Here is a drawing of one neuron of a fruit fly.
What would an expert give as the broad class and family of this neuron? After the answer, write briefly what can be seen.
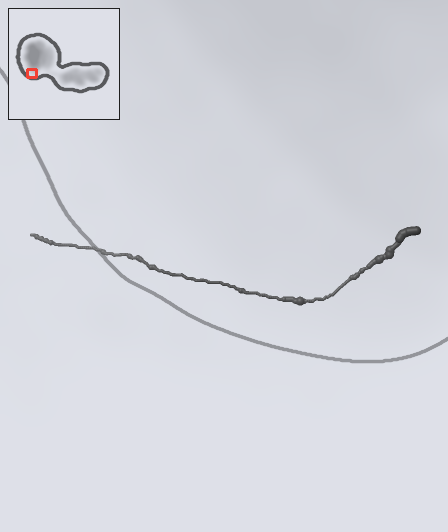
Its broad class is photoreceptor or other optic-lobe sensory neuron. Its family is called class visual. No cell body is drawn. It has a dozen or fewer branch ends.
